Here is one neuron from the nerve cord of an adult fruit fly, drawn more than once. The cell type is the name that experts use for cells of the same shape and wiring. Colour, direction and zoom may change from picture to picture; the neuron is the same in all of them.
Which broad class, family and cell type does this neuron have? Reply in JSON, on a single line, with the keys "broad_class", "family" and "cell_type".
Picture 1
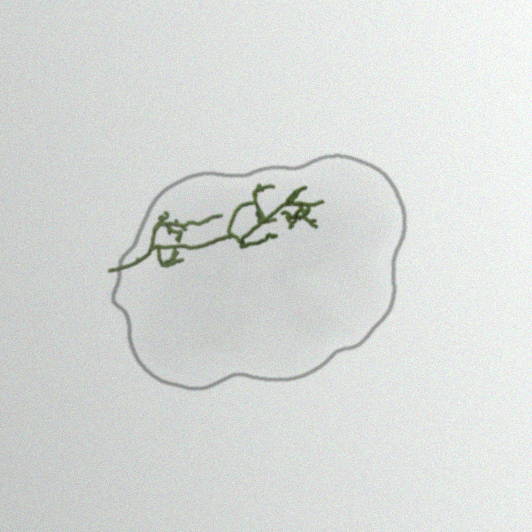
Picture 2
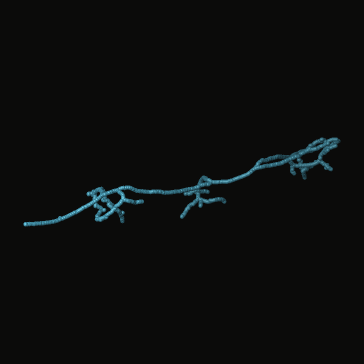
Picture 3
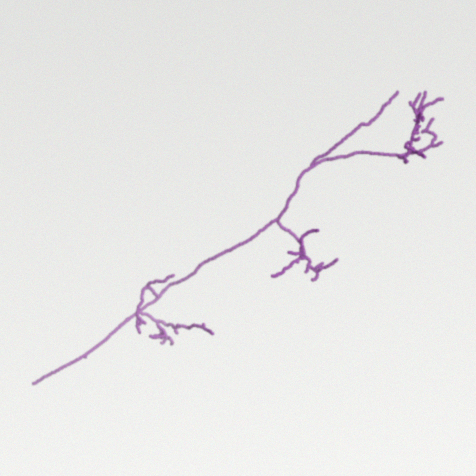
{"broad_class": "descending neuron", "family": "hemilineage MD3", "cell_type": "DNge040"}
